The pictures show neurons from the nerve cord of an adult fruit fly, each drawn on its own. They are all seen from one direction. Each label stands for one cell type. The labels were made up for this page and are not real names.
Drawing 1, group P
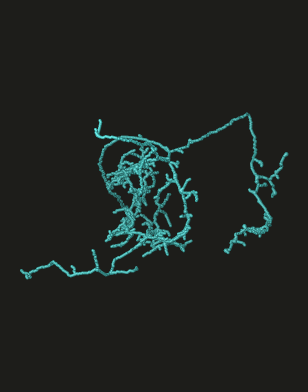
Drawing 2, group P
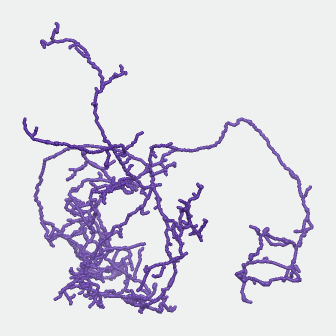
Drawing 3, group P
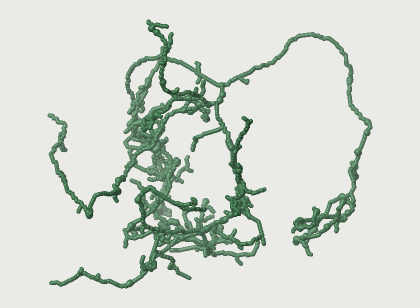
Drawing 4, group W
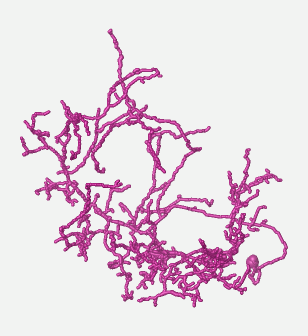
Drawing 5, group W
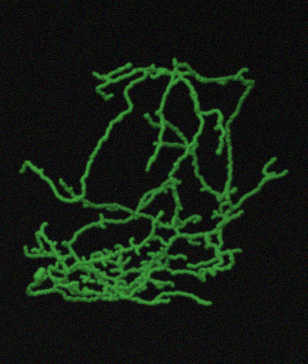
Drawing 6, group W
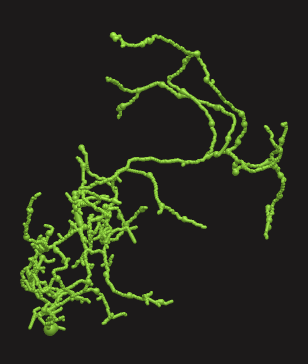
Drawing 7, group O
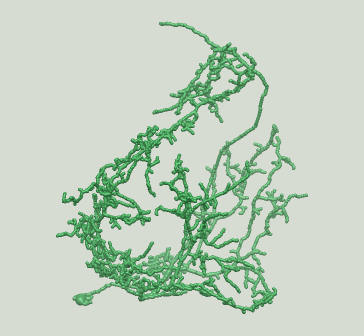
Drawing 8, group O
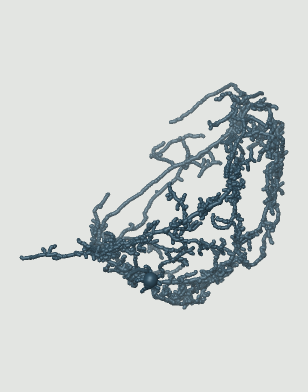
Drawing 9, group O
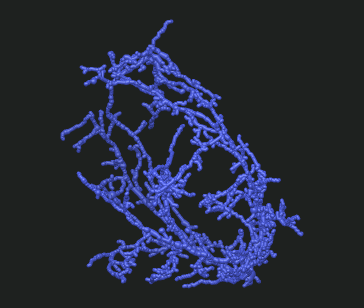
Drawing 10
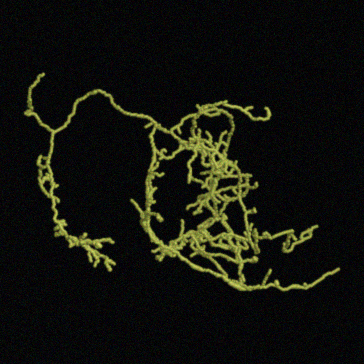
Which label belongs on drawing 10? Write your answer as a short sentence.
It belongs to group P.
